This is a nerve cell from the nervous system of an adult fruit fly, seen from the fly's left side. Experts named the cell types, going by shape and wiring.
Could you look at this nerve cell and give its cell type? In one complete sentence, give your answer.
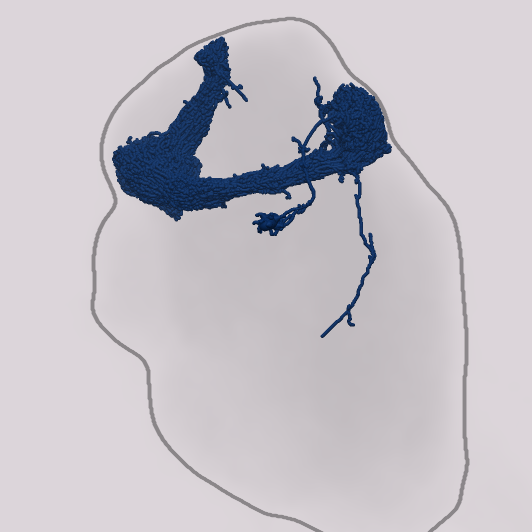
Regarding its cell type, the nerve cell is APL.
